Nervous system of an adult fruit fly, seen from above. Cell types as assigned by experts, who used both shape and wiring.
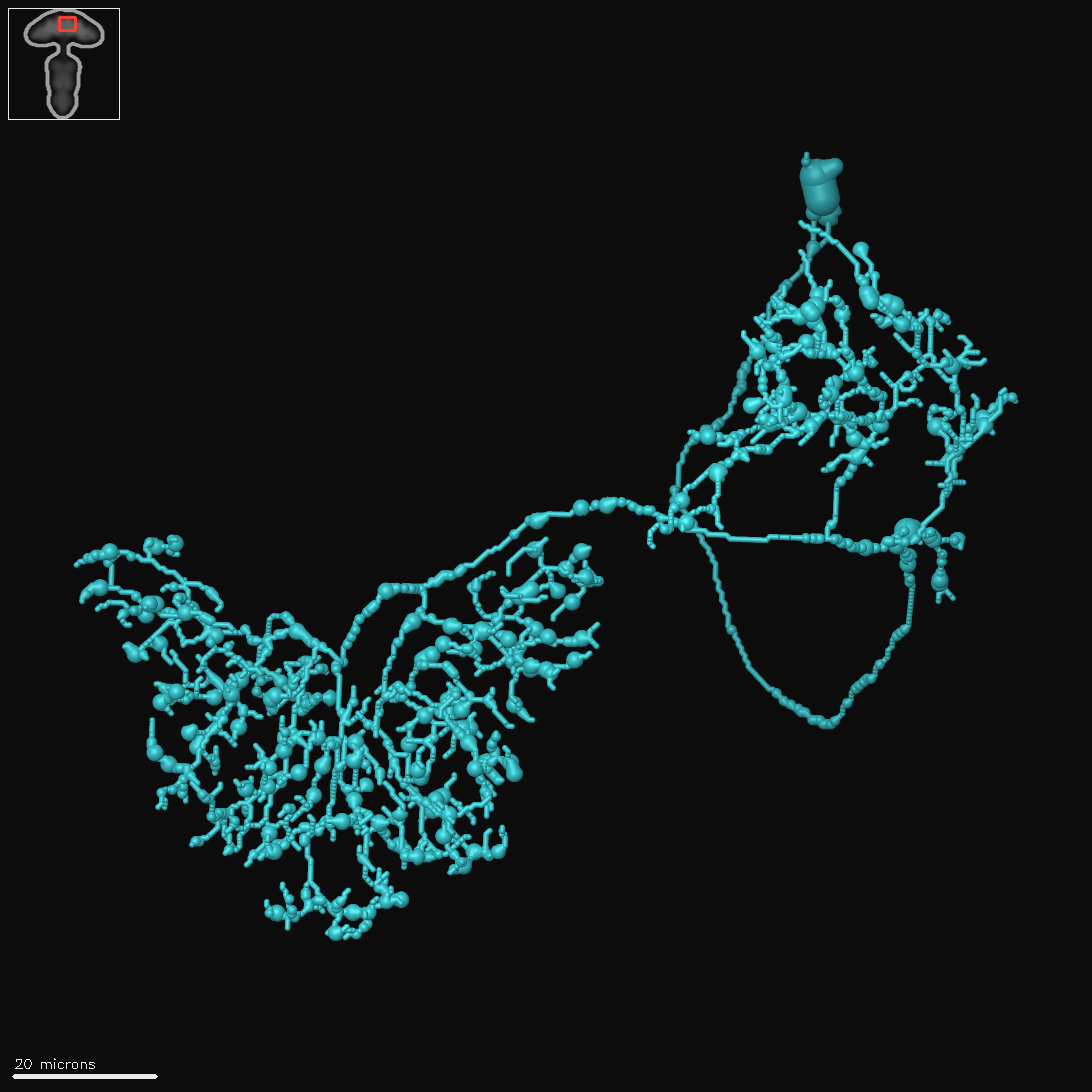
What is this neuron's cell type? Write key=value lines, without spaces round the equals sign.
cell_type=FB2D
